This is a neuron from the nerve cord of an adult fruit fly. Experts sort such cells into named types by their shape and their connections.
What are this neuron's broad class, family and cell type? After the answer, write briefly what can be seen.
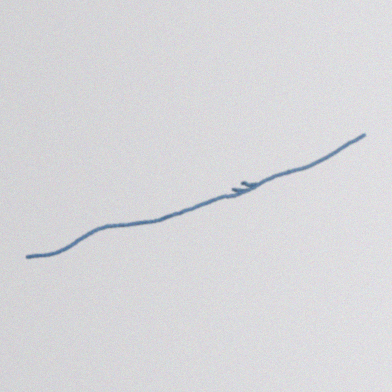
Its broad class is sensory neuron ascending to the brain. Its family is called class mechanosensory proprioceptive. The cell type is SApp08. The drawing shows no cell body. There are a dozen or fewer branch ends.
